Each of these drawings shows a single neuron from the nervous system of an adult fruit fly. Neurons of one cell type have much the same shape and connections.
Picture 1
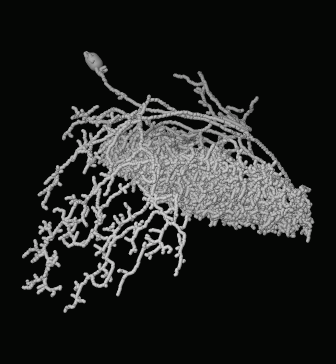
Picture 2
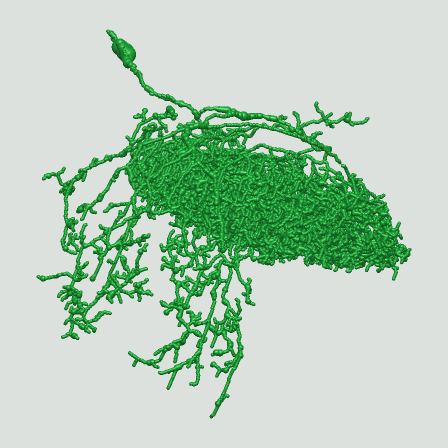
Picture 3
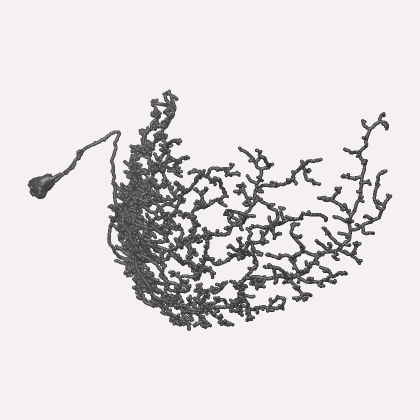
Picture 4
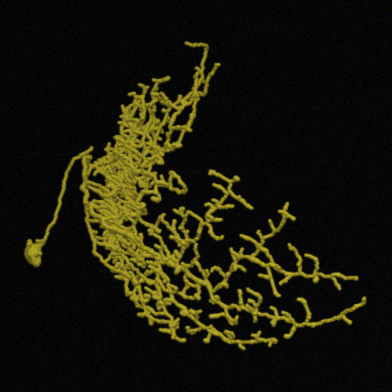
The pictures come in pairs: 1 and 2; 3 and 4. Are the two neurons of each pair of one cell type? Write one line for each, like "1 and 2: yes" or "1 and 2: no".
1 and 2: yes
3 and 4: yes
